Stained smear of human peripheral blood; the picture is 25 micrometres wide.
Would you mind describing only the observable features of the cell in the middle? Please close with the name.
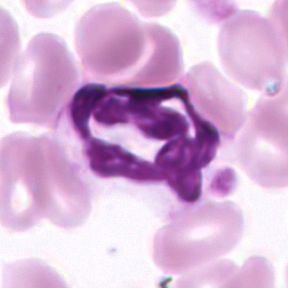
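Looking first at the nucleus, I see chromatin that is dense, dark purple and clumped. I can't make out any nucleoli in it. The cytoplasm is very pale, nearly colourless. The outer border of the cell is faint, and I find it hard to trace against the background. This is a segmented neutrophil.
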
